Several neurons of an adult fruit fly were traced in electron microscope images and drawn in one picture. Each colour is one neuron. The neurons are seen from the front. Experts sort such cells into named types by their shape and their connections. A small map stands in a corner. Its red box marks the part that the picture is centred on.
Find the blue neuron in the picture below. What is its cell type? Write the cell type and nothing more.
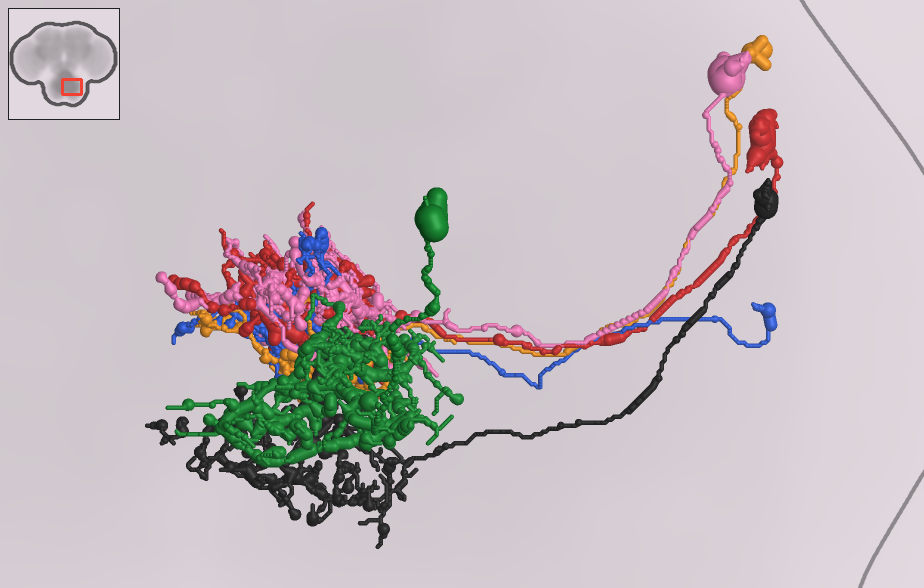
IN09A095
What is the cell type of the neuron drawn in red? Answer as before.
IN09A017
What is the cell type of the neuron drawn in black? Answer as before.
IN09A044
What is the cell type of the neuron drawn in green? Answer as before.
IN09A018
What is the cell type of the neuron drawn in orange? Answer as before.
IN09A053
